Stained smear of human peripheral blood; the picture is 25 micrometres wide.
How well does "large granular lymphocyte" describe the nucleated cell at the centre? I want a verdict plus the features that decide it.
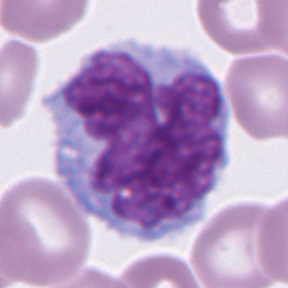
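The cytoplasm is a pale grey-blue, a colour that goes with monocyte.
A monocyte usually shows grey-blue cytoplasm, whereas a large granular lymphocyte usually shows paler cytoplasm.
No distinct granules can be seen in the cytoplasm, which goes against large granular lymphocyte.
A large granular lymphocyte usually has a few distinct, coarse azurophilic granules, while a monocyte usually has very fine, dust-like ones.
A small clear vacuole lies in the cytoplasm on the left side, and the cell's edge is finely ragged rather than smooth. The cell is about 17 micrometres across; red cells lie around it, but none overlaps it. On these grounds the name large granular lymphocyte does not fit, and the cell is a monocyte.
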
